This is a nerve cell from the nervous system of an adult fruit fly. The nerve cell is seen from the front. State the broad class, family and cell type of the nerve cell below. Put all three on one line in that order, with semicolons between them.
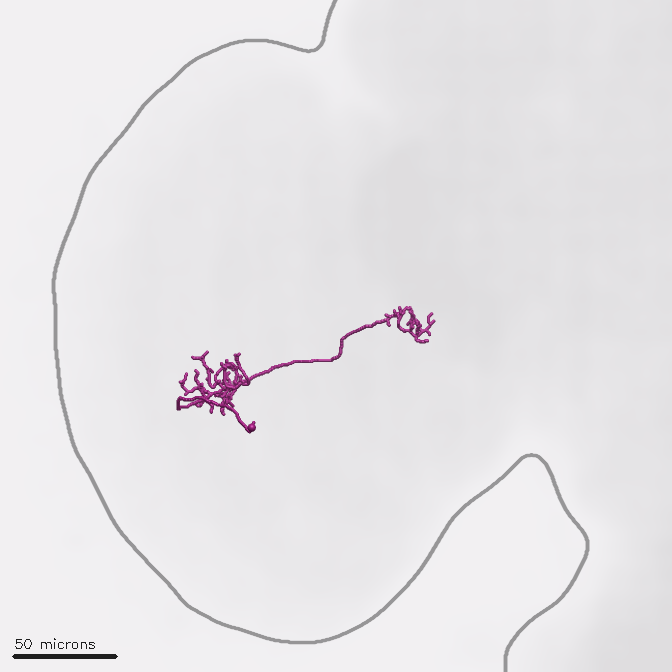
optic-lobe intrinsic neuron; Tm; Tm40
